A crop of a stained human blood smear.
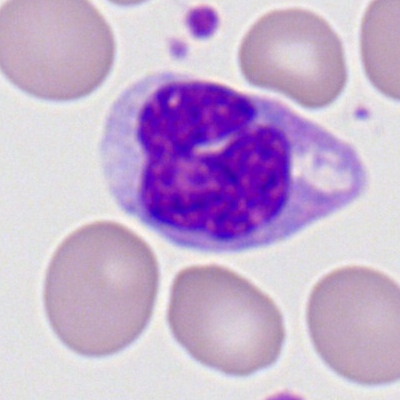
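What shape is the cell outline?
Irregular, tapering to a blunt point on the right.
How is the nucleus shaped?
Folded, with a deep cleft entering from its upper right.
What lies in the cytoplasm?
A pale clear area lies to the right of the nucleus; no distinct granules are visible.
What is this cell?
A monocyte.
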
